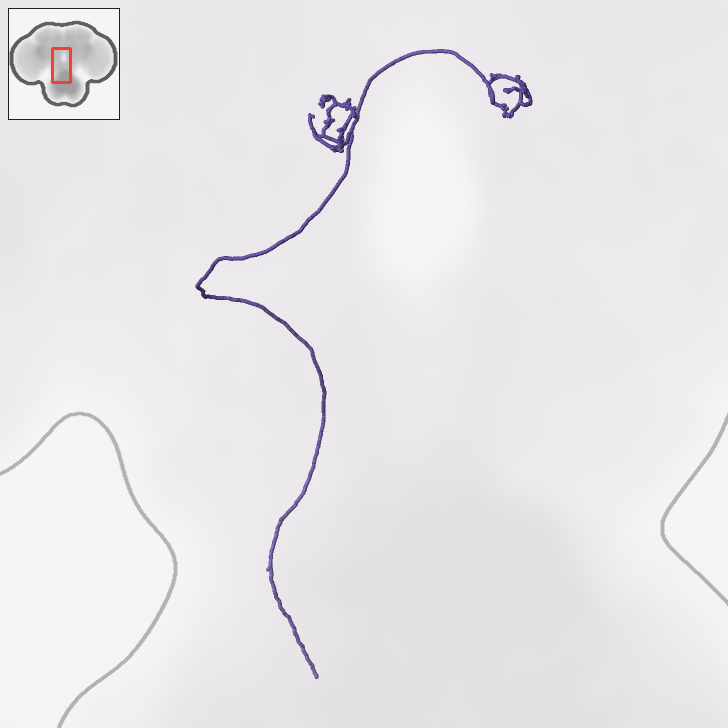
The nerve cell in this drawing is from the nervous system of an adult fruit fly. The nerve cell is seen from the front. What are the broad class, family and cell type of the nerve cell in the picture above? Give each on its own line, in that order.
sensory neuron entering the brain
class olfactory
ORN_VM7d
